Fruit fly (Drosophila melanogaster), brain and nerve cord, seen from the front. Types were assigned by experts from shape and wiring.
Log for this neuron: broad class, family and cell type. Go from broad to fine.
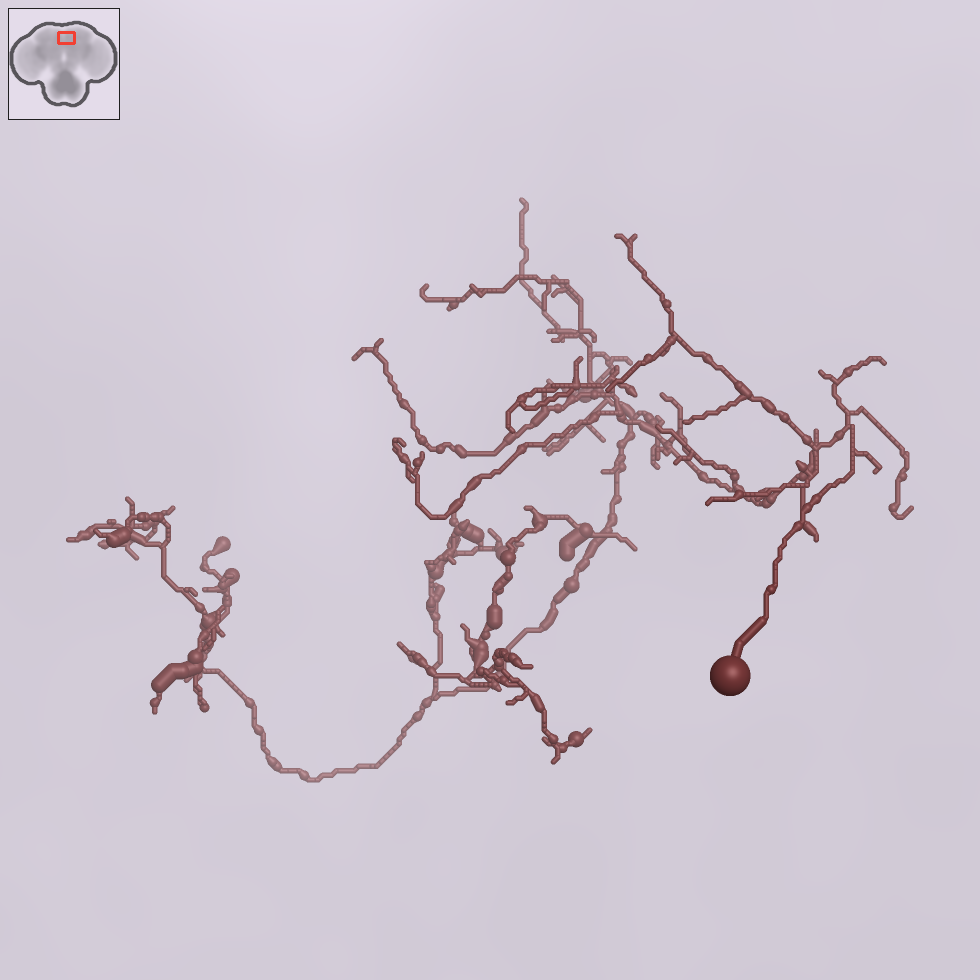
central-brain intrinsic neuron; class DAN; PAM08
